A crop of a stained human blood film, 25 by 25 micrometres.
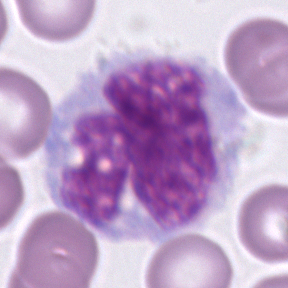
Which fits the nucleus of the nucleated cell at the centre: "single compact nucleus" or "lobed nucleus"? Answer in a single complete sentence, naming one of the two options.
Separate lobes or segments make up the nucleus of this cell.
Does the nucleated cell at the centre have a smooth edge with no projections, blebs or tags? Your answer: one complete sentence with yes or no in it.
No, along its edge the cell is rough, not smooth.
